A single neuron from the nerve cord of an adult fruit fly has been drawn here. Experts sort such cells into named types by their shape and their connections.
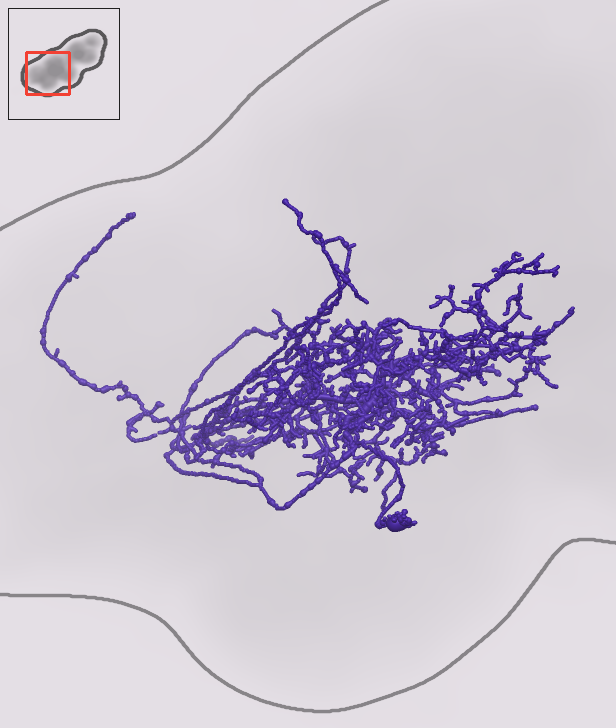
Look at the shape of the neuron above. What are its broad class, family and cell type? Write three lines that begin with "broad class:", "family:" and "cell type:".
broad class: nerve-cord intrinsic neuron
family: hemilineage 00A
cell type: IN00A010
